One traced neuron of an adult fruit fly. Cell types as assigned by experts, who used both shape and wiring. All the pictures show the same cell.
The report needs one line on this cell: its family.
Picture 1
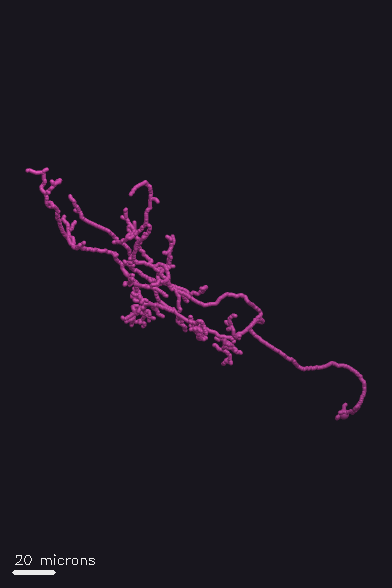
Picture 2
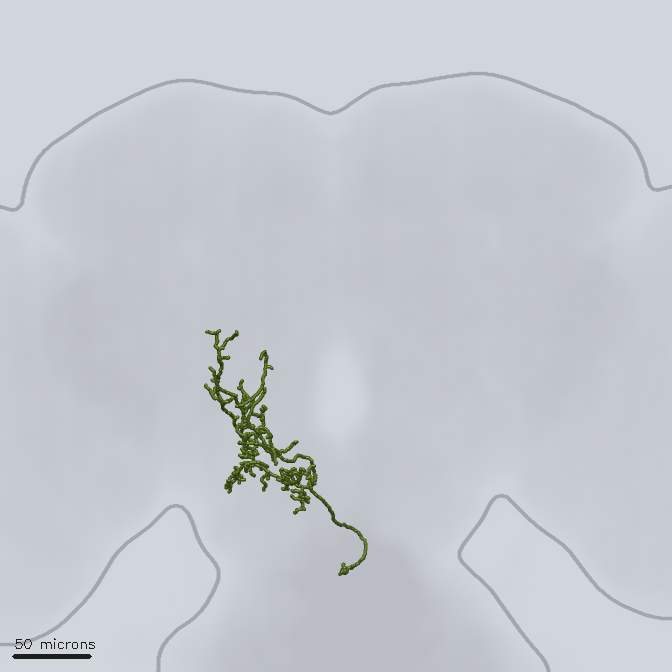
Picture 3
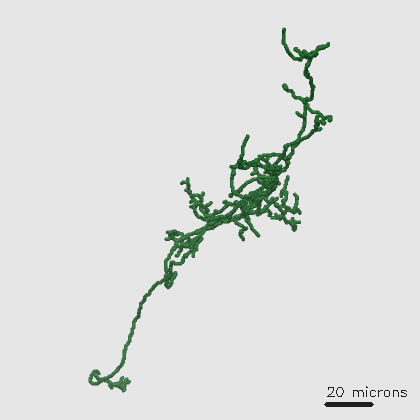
ALIN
